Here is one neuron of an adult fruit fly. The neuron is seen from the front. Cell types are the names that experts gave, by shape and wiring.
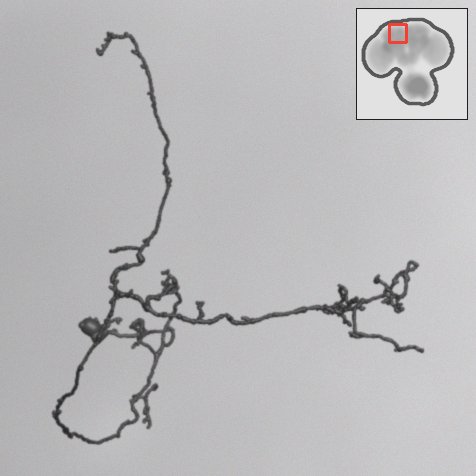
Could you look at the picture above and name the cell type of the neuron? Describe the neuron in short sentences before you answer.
As drawn here it is about as wide as it is tall. It is a central-brain intrinsic neuron. The cell type is KCa'b'-ap1.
